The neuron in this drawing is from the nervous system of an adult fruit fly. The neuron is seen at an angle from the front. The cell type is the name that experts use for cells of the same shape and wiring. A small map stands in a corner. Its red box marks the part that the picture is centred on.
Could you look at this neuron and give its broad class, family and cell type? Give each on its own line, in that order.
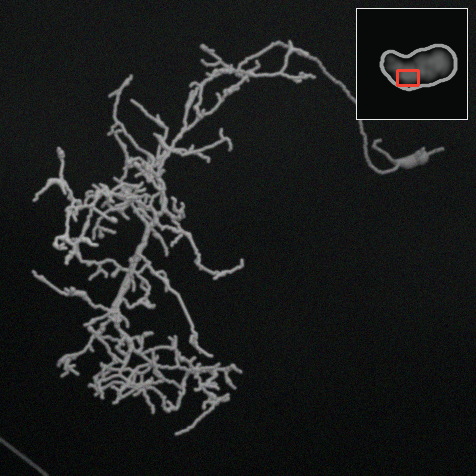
nerve-cord intrinsic neuron
hemilineage 12B
IN12B027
